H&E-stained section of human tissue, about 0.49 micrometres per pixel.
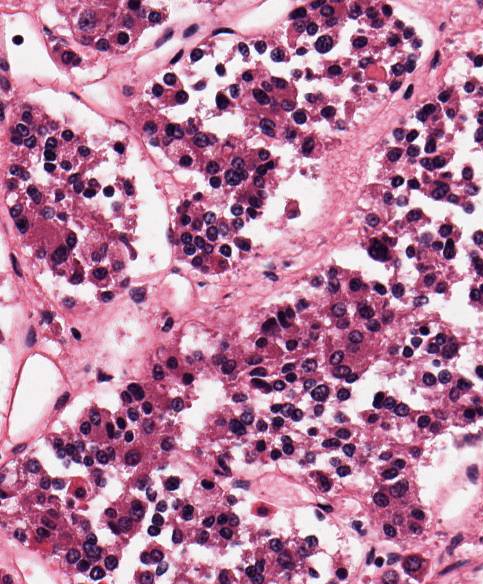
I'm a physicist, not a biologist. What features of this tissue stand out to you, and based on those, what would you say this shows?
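Most cells here have a single round nucleus, darkly stained. Many hold a moderate amount of pink cytoplasm that looks finely granular. A few scattered cells or globules stand out a deeper, brighter pink than those around them. Between the nests the septa are thin and wispy, not thick collagen bands. This is pituitary.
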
